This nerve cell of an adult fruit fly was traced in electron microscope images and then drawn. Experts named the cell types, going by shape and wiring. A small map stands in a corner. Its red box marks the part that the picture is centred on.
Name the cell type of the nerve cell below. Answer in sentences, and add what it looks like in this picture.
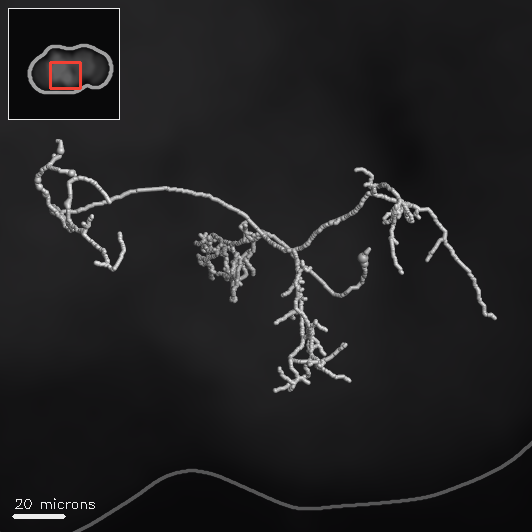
The cell type is IN08B037. It is a nerve-cord intrinsic neuron. From left to right in the picture it spans about 190 microns. Dozens of branch ends can be seen.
